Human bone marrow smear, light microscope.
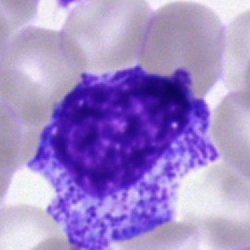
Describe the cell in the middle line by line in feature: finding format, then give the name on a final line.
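Nucleus: large, sitting in the upper part of the cell
Chromatin: dark purple and dense, mottled and clumped
Cytoplasm: a broad band below the nucleus, not a thin rim around it
Background: pale in the cytoplasm, whitish to faintly blue
Name: myelocyte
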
